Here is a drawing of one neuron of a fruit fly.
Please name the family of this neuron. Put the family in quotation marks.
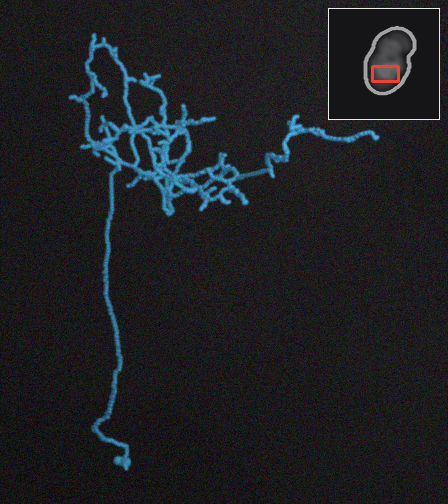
"hemilineage 16B"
